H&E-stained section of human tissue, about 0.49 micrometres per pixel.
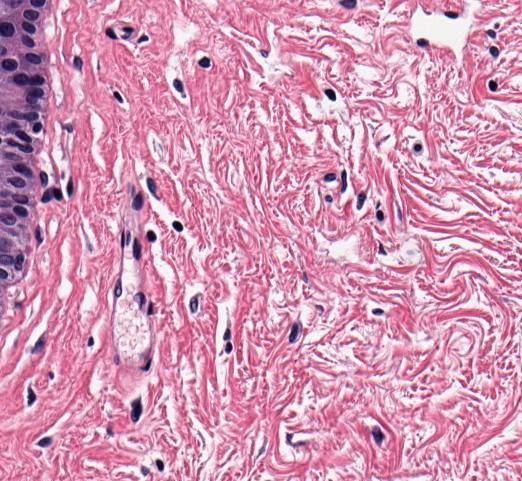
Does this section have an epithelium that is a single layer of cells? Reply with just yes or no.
No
